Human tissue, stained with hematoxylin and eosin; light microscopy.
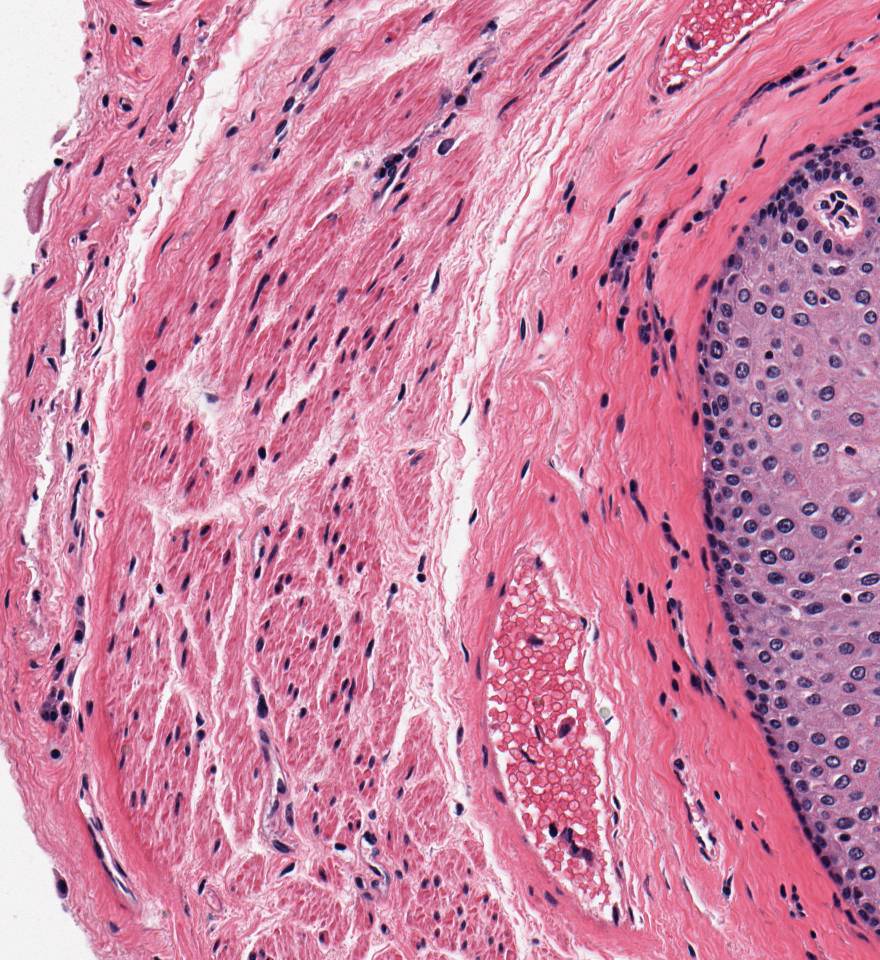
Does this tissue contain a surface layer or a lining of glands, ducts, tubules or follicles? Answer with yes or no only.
Yes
